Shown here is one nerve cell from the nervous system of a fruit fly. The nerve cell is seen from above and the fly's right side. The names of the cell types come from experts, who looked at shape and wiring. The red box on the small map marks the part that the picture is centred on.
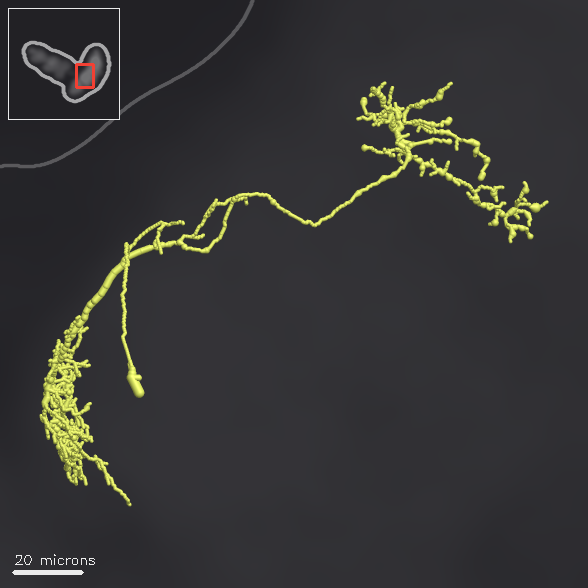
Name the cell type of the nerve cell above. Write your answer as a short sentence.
The cell type is PLP121.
